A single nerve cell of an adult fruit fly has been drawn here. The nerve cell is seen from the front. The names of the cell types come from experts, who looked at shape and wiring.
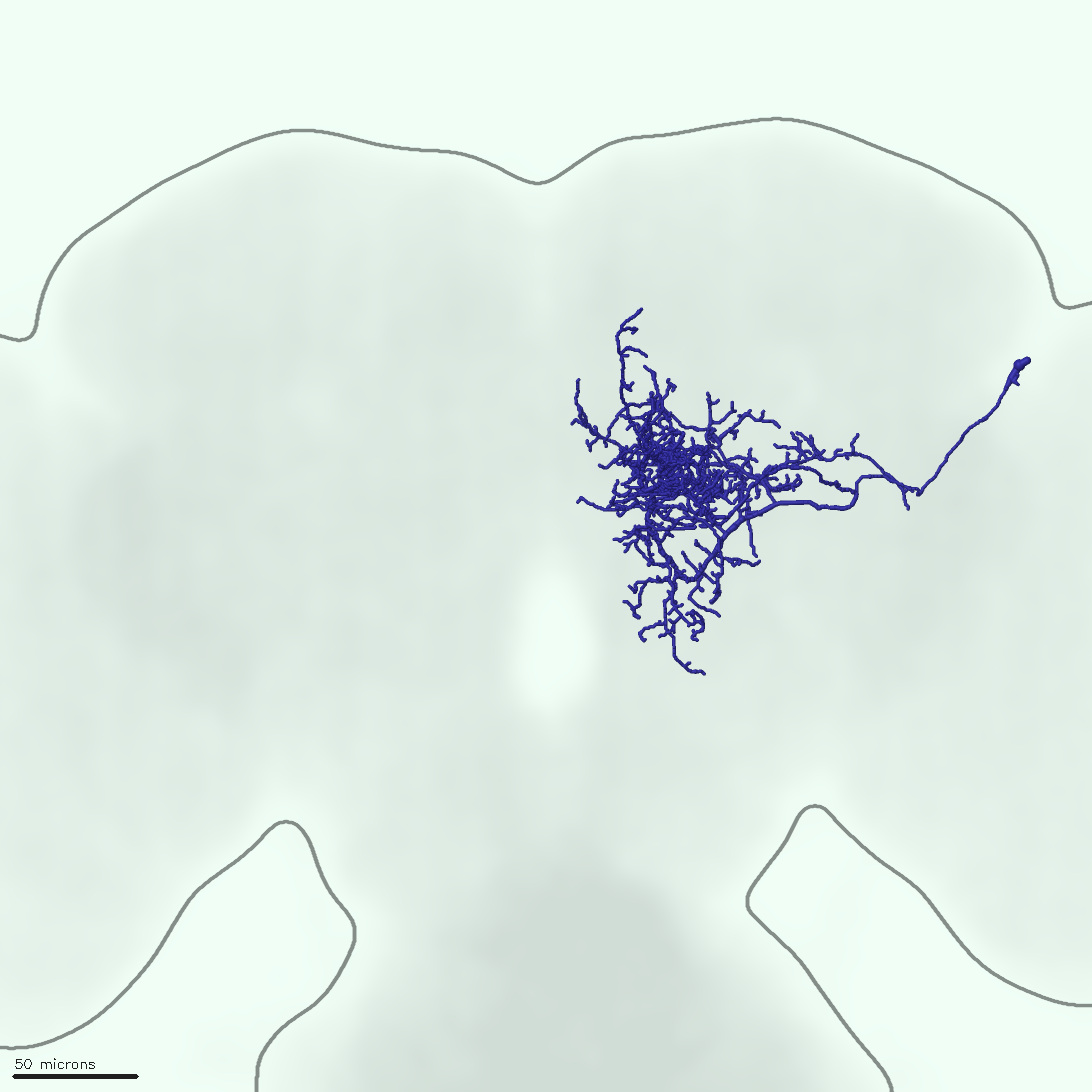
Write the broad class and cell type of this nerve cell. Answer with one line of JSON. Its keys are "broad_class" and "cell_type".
{"broad_class": "central-brain intrinsic neuron", "cell_type": "LAL141"}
